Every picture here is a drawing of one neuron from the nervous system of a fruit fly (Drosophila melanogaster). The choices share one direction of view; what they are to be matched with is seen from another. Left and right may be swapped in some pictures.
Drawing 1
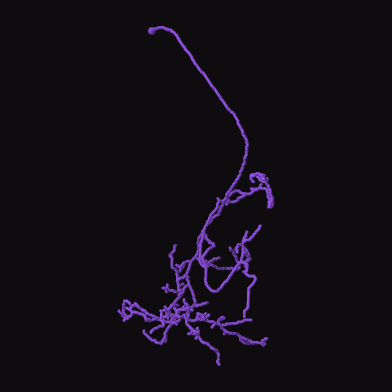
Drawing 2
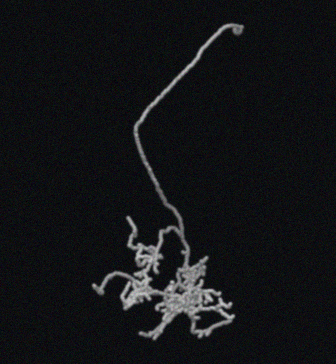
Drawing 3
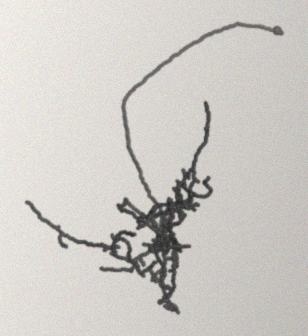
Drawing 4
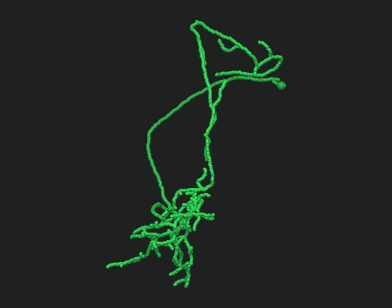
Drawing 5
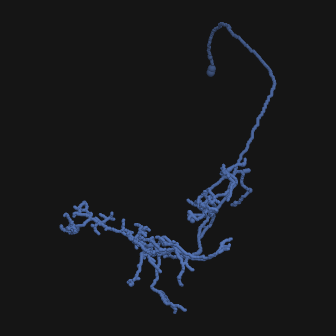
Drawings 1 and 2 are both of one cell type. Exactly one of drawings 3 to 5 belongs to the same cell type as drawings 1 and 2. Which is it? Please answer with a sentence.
The neuron in drawing 5 is of the same cell type.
